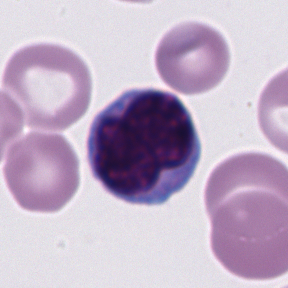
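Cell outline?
Smooth, roughly round.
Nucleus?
Cleft running across it, giving a two-lobed look; a few small reddish-purple dots scattered over it.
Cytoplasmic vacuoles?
None seen.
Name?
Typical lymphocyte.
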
